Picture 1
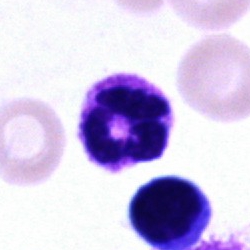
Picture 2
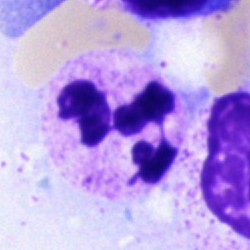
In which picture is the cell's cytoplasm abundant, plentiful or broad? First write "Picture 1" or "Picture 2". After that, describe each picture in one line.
Picture 2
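Picture 1: The cytoplasm forms only a narrow rim around the nucleus.
Picture 2: The cytoplasm is abundant and pale pinkish-lilac.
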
